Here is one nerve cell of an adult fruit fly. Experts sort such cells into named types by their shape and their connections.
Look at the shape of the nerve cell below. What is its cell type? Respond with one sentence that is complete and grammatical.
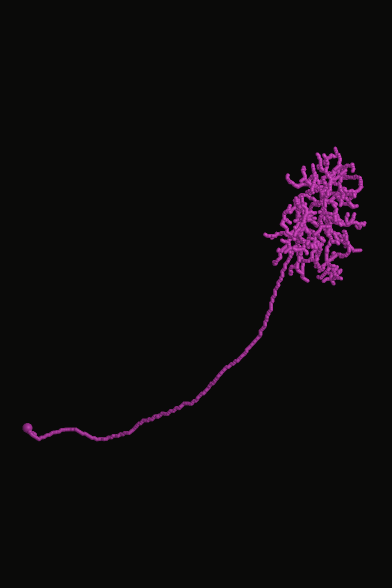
In terms of cell type, the neuron is Pm1.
